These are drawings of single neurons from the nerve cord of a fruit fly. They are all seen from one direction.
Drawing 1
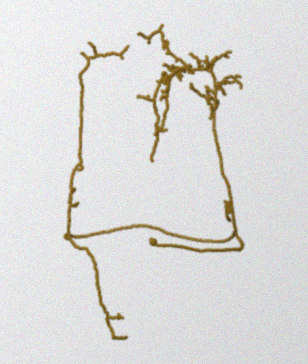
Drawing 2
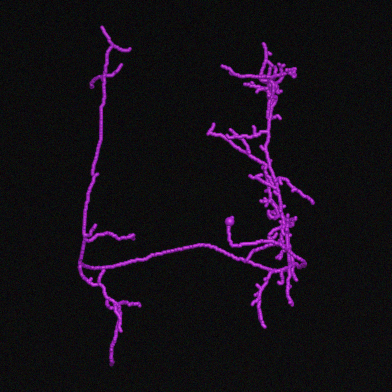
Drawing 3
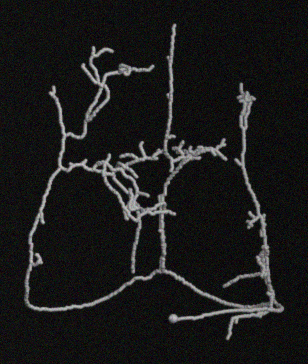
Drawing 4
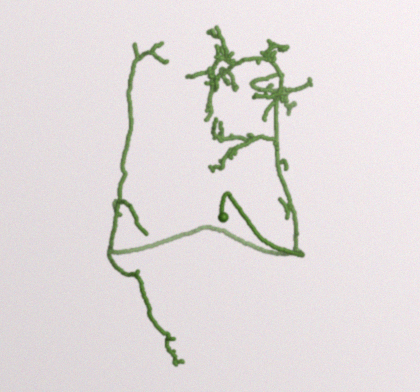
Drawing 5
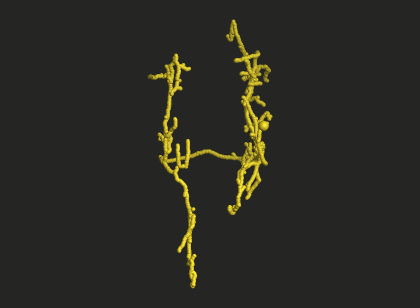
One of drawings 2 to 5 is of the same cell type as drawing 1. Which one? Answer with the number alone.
4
